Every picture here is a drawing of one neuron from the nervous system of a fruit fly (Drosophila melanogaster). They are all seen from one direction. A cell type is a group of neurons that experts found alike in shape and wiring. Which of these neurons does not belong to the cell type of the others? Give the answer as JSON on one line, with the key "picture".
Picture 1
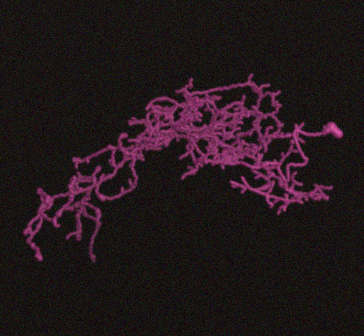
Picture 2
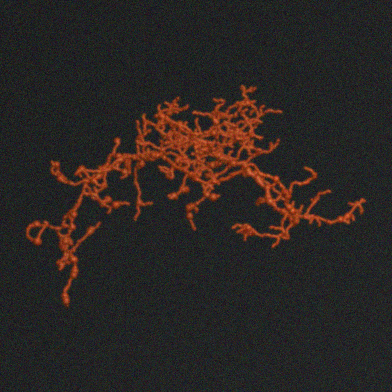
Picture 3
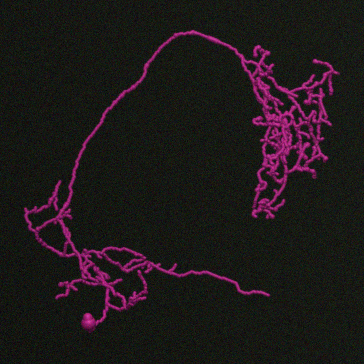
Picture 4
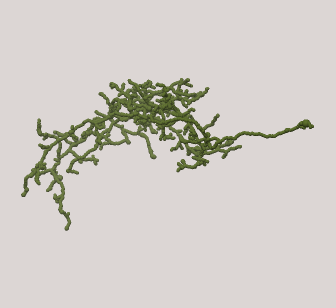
{"picture": 3}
